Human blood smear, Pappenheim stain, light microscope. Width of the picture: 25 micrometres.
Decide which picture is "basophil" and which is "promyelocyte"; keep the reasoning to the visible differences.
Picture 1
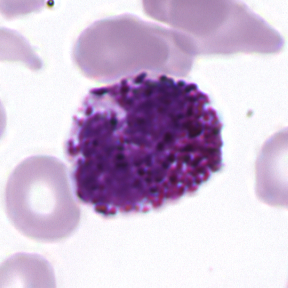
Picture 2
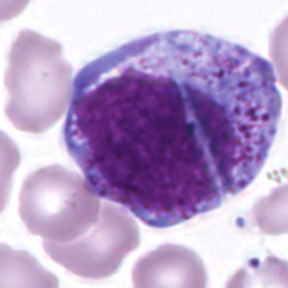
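Picture 1: basophil. Picture 2: promyelocyte. Basophil: roughly round, about 14 micrometres across, edge bumpy where granules stand out at the rim. Granules lie over the nucleus; its outline cannot be traced. Only a little pale cytoplasm shows between them, and a small paler area with fewer granules sits at the upper left. Promyelocyte: chromatin finely stippled and fairly even, not coarsely clumped. Cytoplasm blue-grey, widest on the upper right, holding many dark purple-red granules that crowd most thickly in that same upper right part.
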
